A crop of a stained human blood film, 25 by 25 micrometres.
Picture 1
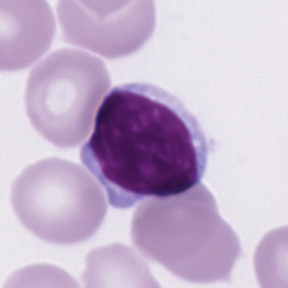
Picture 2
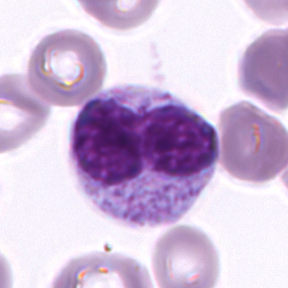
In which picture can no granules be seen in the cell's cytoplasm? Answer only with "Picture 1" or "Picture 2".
Picture 1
